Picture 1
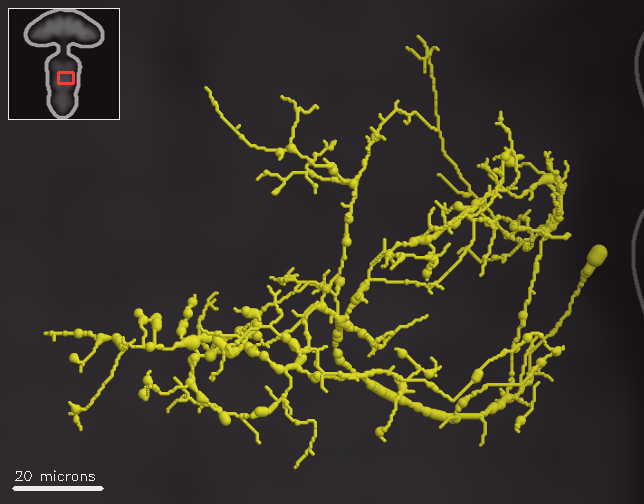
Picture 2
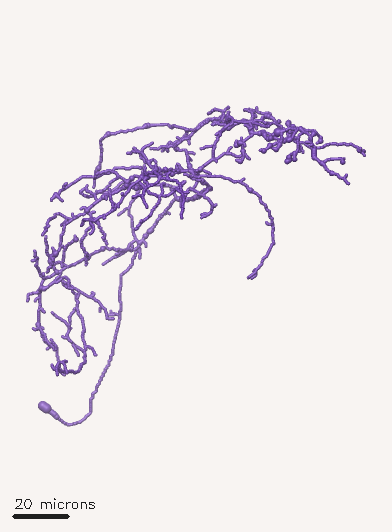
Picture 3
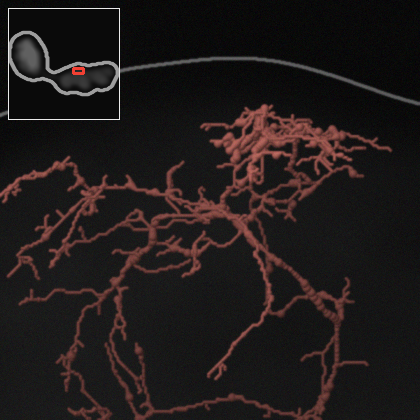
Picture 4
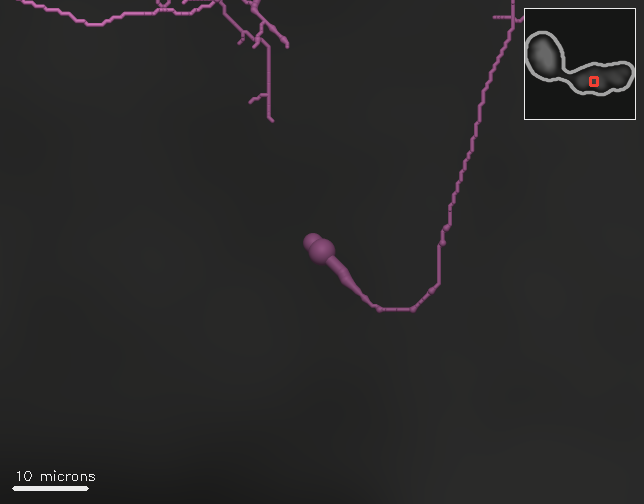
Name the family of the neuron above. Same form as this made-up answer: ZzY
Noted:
hemilineage 08A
